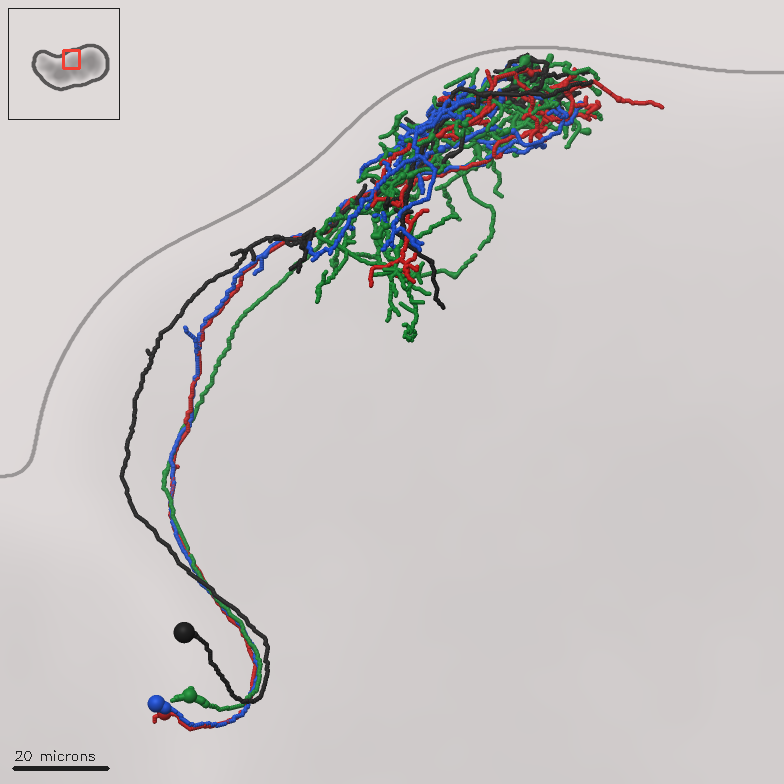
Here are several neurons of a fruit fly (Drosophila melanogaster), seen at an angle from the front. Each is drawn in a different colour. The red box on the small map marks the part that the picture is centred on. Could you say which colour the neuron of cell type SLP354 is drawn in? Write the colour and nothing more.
red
